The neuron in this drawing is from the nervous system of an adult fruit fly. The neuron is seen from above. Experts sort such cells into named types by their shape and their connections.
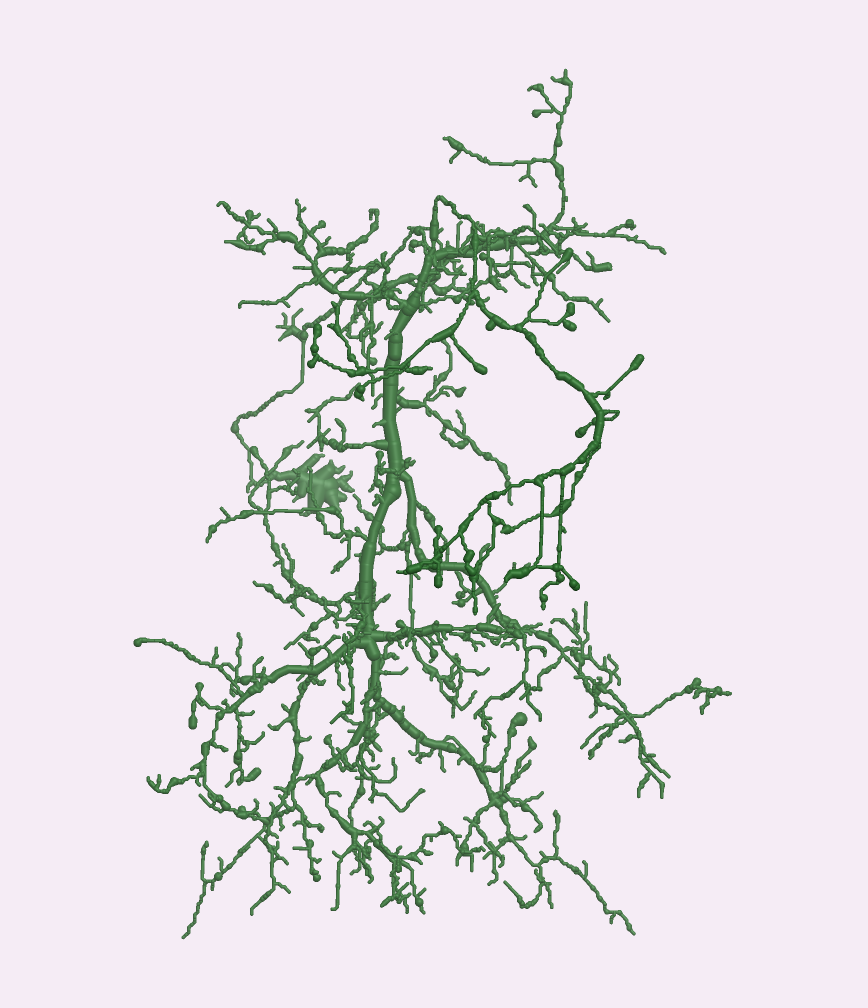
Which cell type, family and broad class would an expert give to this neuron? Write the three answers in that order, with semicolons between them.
IN12B015; hemilineage 12B; nerve-cord intrinsic neuron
